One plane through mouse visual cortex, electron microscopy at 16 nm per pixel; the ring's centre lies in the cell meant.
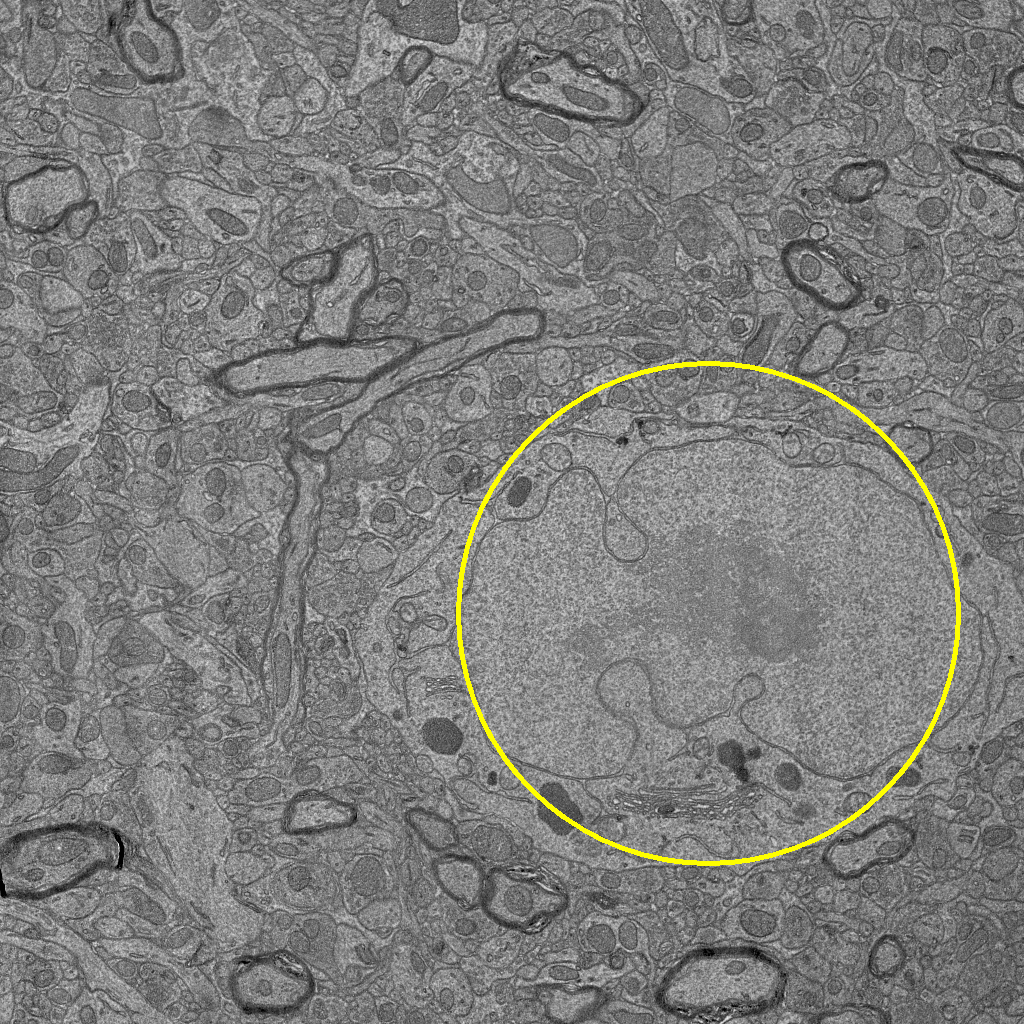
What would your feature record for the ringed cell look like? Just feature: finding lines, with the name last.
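Chromatin: pale, finely granular, no dense dark band at envelope
Nuclear patch: darker, ill-defined, granular, near middle
Golgi: stack of flattened parallel cisternae below nucleus
Dense bodies: several, dark, rounded, mostly beneath nucleus
Identity: inhibitory neuron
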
